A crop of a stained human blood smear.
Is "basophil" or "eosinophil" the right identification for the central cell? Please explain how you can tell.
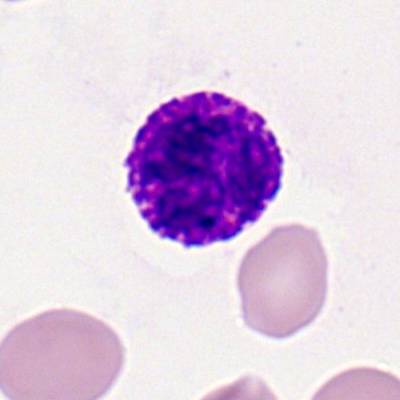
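It is a basophil. The round cell is densely packed with coarse dark purple granules, which reach its edge and give the margin a bumpy, beaded look. Spread over the whole cell, they hide the outline of the nucleus, and that decides it.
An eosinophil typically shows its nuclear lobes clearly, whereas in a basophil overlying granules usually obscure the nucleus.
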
